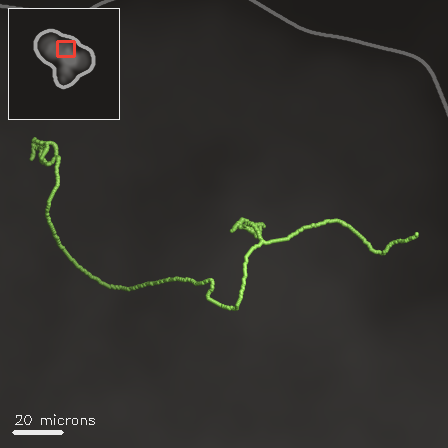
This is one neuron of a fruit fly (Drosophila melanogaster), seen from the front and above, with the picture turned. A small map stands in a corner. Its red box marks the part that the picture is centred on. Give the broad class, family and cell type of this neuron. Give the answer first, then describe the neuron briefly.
This is a sensory neuron entering the brain. Its family is called class olfactory. The cell type is ORN_DC2. The drawing shows no cell body. From left to right in the picture it spans about 160 microns.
